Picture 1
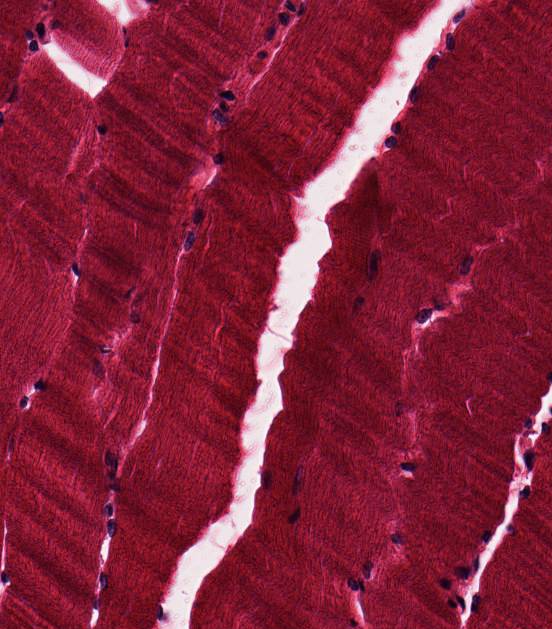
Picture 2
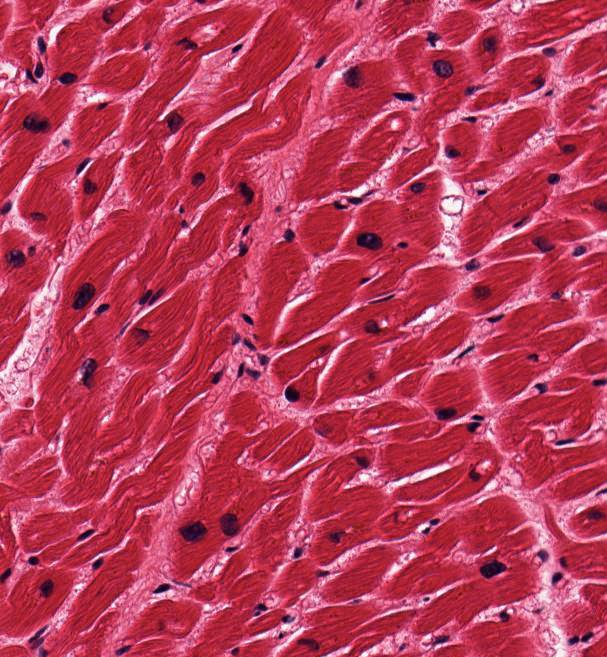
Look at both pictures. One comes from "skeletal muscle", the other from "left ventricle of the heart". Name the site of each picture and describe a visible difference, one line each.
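Site of picture 1: skeletal muscle. The dark elongated nuclei lie at the edges of the fibres rather than in their centres.
Site of picture 2: left ventricle of the heart. The muscle nuclei are single, oval and centrally placed within the fibres.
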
